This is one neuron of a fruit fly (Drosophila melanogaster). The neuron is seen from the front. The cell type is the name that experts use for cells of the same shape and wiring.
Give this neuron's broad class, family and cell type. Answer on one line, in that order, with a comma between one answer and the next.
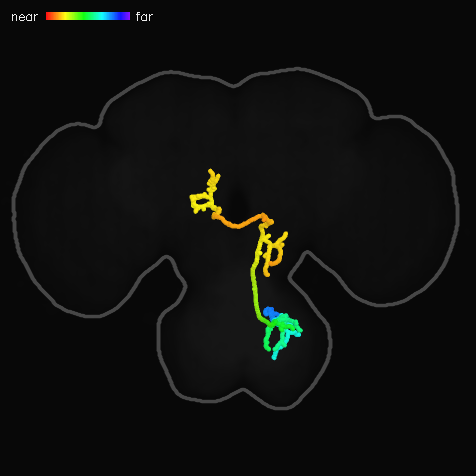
descending neuron, DNb, DNb06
